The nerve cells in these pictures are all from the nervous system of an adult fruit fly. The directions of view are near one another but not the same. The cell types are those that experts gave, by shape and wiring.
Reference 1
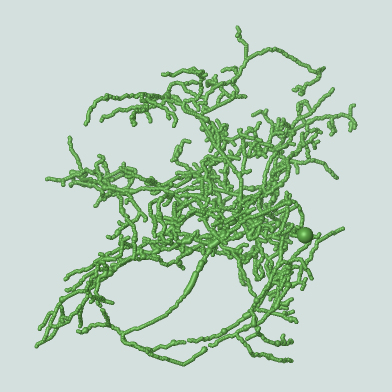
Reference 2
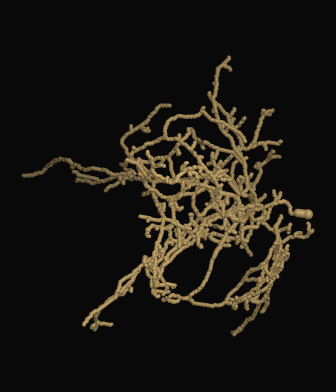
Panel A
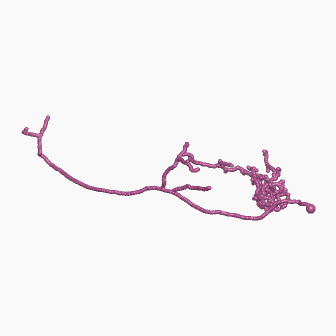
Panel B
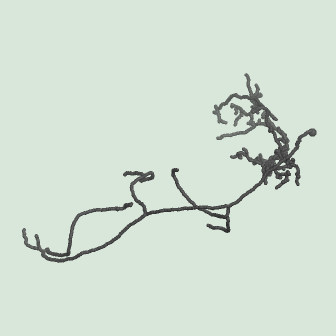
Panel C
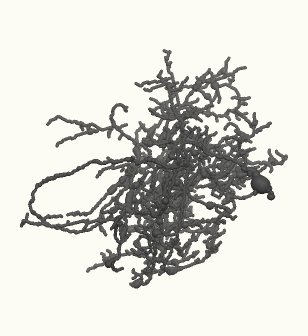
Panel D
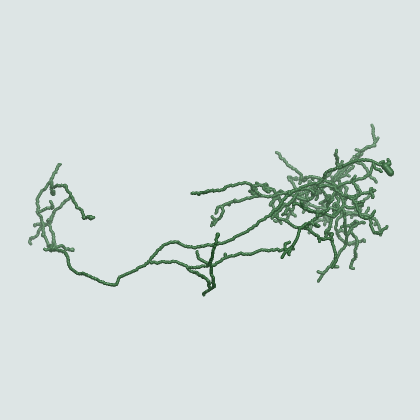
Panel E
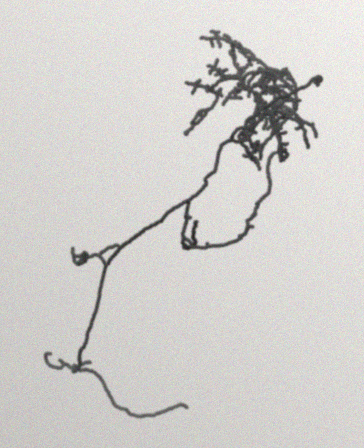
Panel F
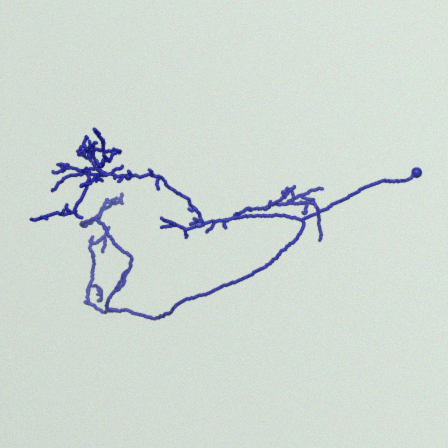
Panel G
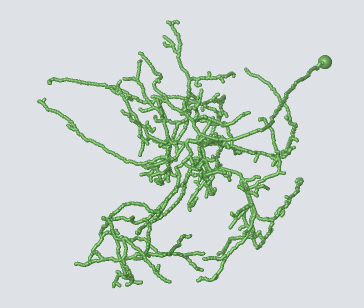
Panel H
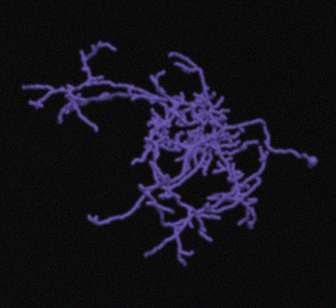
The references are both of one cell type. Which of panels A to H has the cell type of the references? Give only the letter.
H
